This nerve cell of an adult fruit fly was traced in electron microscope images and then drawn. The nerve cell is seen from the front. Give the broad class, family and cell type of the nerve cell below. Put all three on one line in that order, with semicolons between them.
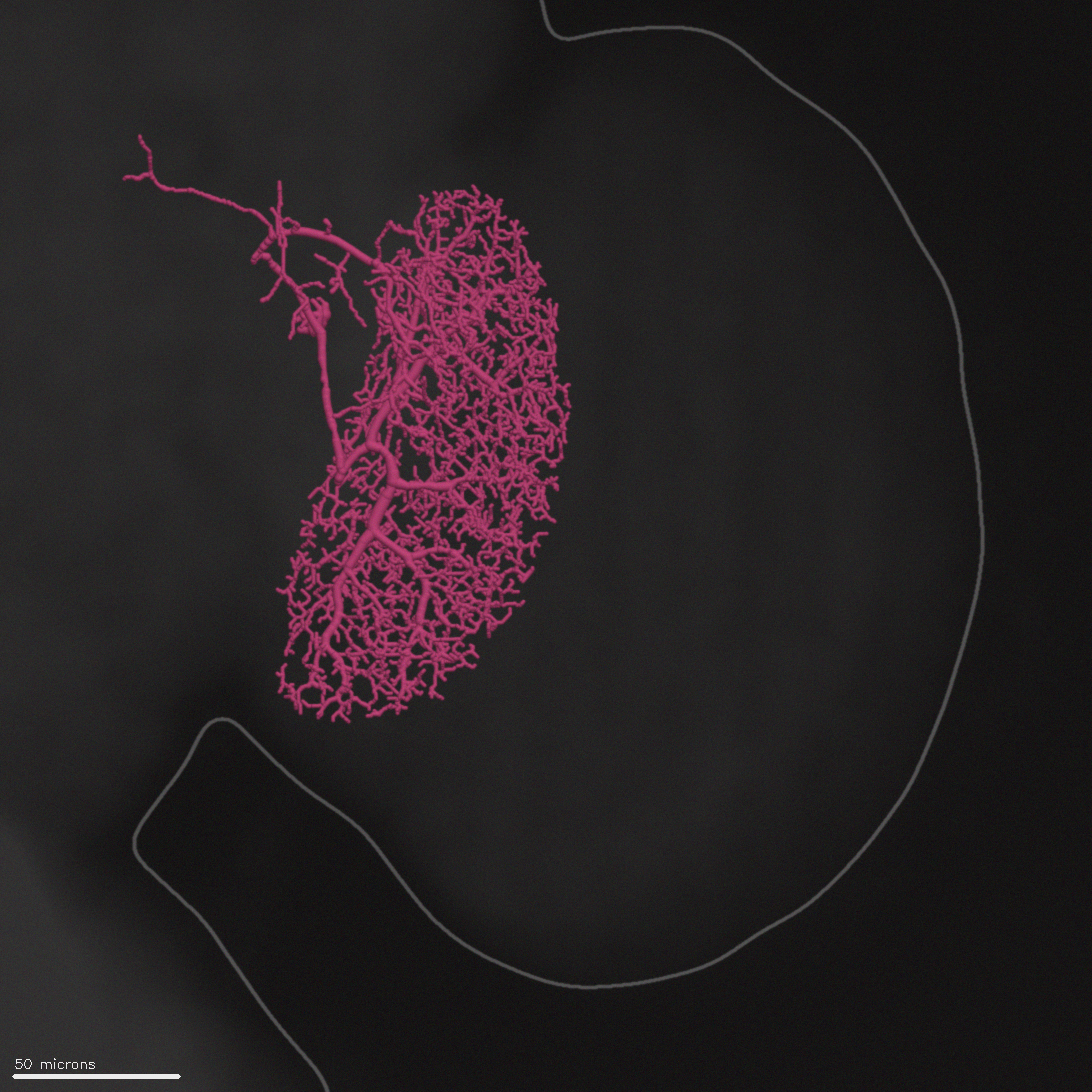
visual projection neuron; LoVP; LoVP102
